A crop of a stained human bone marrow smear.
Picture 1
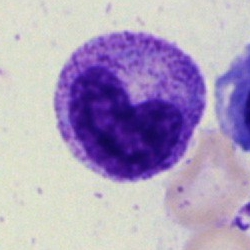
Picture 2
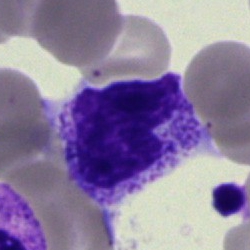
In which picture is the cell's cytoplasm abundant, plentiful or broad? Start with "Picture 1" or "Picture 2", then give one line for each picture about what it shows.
Picture 1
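In picture 1: The cytoplasm is plentiful and paler near the notch of the nucleus.
In picture 2: The nucleus fills most of the cell, leaving a modest rim of pale lilac cytoplasm.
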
